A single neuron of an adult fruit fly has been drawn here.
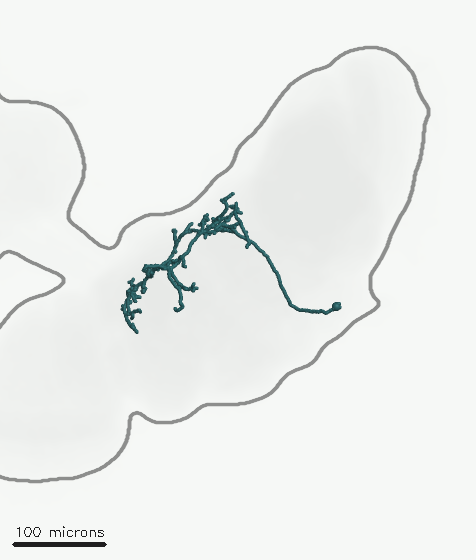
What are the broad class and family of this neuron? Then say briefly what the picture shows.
Its broad class is central-brain intrinsic neuron. Its family is hemilineage LALv1_ventral. From left to right in the picture it spans about 250 microns. As drawn here it is wider than it is tall.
